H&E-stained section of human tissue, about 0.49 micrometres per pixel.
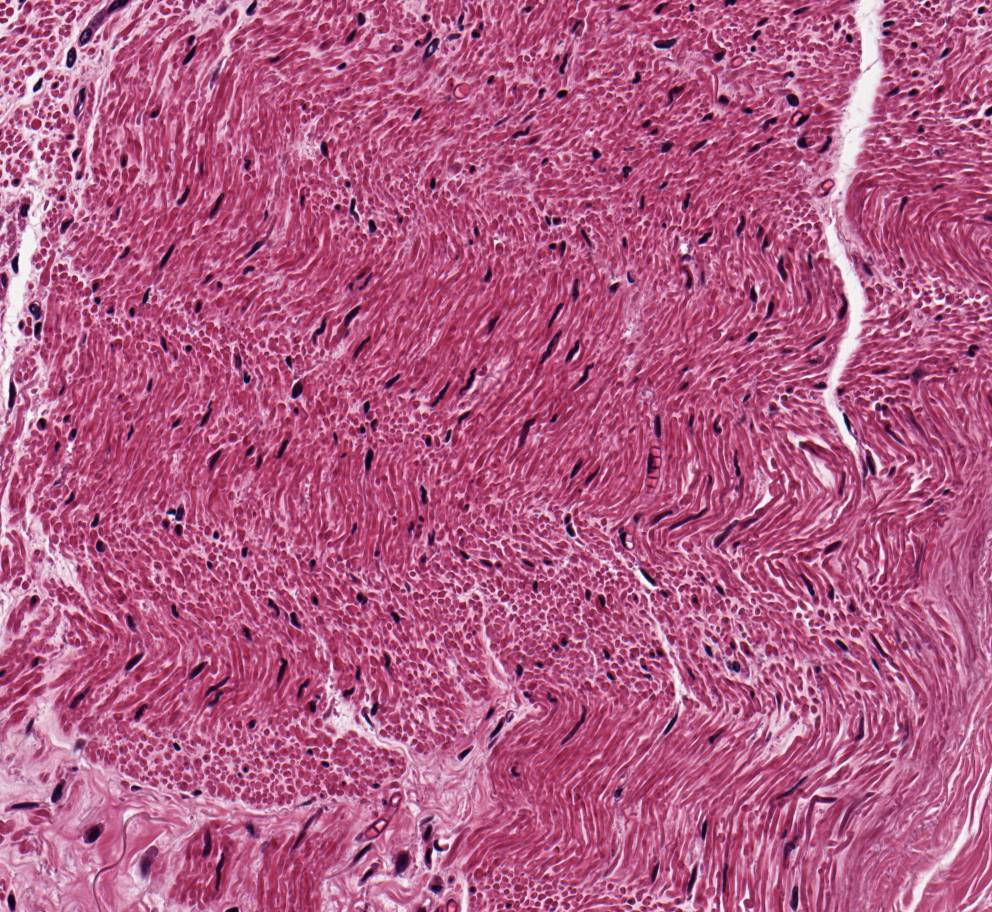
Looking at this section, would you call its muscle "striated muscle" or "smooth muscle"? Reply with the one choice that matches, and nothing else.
Smooth muscle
